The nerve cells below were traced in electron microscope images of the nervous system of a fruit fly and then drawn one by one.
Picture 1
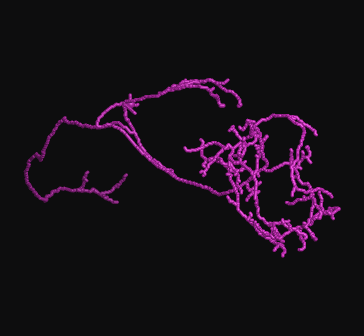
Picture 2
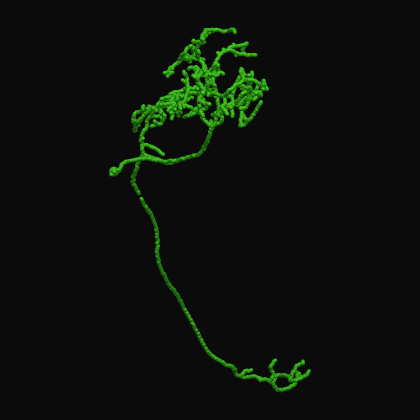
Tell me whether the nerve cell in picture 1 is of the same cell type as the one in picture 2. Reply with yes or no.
yes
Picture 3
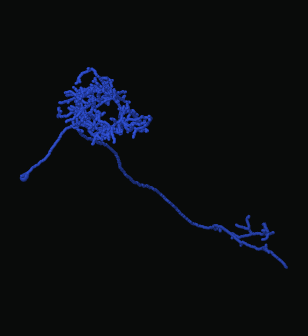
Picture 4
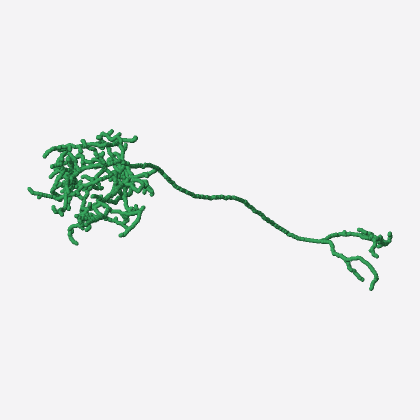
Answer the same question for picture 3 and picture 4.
yes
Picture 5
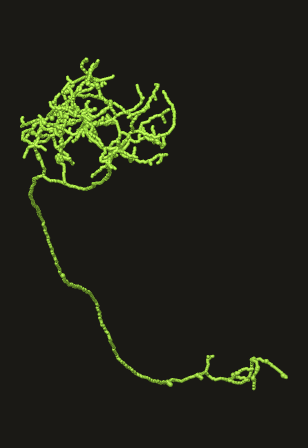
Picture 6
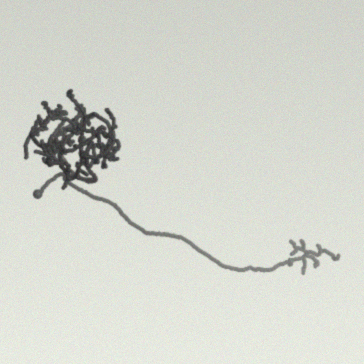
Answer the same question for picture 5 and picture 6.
yes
